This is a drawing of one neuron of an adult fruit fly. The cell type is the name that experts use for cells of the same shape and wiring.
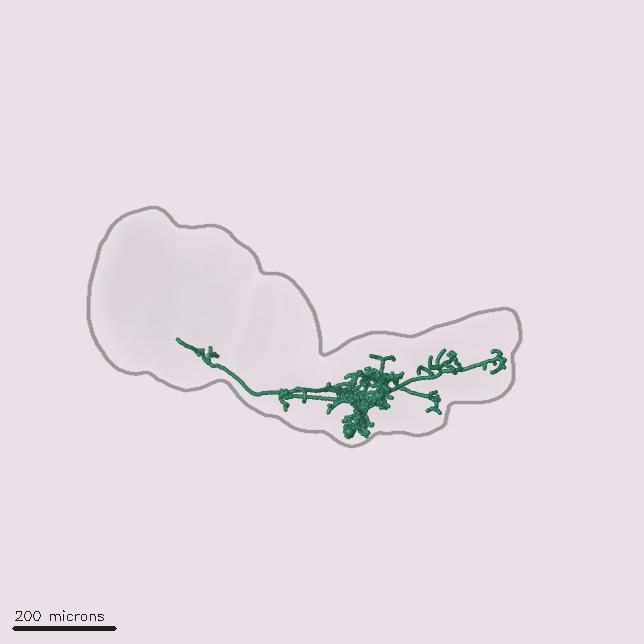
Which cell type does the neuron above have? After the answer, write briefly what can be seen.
Its cell type is AN04A001. This is an ascending neuron. From left to right in the picture it spans about 650 microns. In this view it is more than twice as wide as it is tall.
